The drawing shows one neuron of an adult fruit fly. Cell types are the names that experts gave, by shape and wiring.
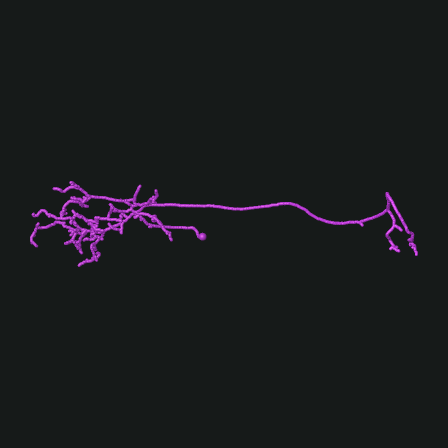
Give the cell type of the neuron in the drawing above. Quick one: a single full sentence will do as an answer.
The cell type for the neuron is AN08B099_e.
